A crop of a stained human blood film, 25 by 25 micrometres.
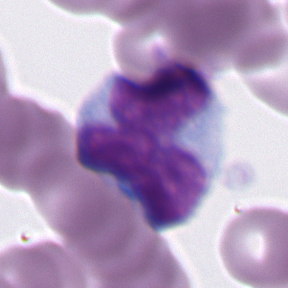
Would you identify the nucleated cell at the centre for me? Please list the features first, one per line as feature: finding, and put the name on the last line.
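Nucleus: takes up most of cell
Chromatin: deep purple, streaky
Cytoplasm: pale blue-grey
Cytoplasm extent: widest right of nucleus
Name: monocyte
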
